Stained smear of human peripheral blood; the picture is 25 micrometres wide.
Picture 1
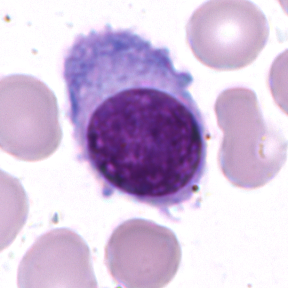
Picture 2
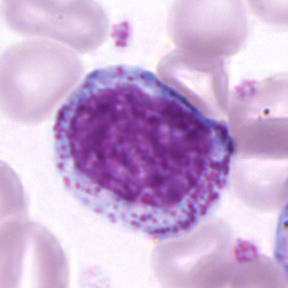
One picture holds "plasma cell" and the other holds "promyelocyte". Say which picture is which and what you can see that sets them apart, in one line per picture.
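Picture 1 – plasma cell. The cytoplasmic border is ragged with fine fringe-like projections.
Picture 2 – promyelocyte. The cell outline is smooth and roughly oval.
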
